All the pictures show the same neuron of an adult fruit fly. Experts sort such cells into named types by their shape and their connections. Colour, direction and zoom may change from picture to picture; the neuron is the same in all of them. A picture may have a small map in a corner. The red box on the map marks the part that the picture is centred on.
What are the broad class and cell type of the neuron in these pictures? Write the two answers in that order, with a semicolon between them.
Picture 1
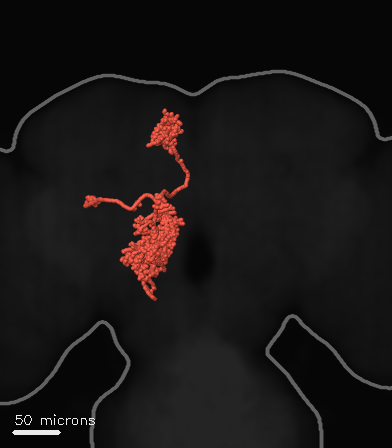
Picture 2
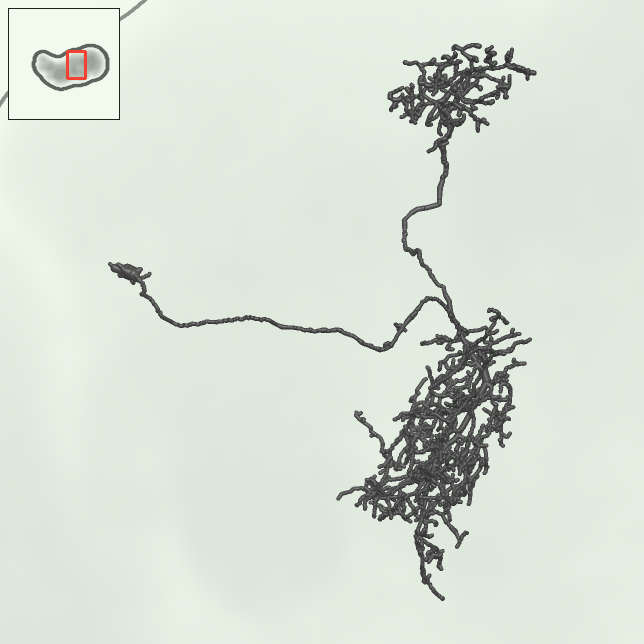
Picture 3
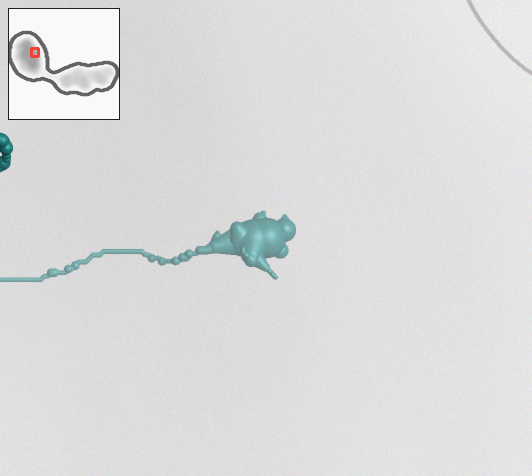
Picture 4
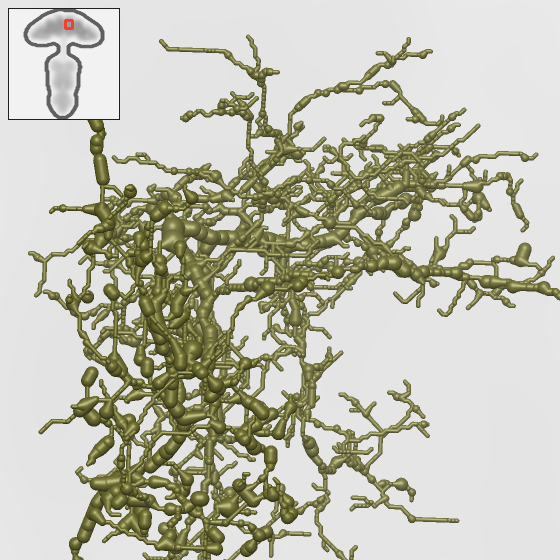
central-brain intrinsic neuron; SMP554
